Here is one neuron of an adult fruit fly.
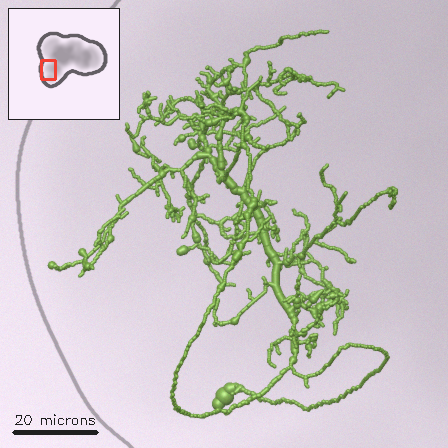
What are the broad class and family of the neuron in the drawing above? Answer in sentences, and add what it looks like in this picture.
This is a nerve-cord intrinsic neuron. The family is hemilineage 03A. The cell body is at the bottom of the picture. From top to bottom in the picture it spans about 95 microns. Dozens of branch ends can be seen.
